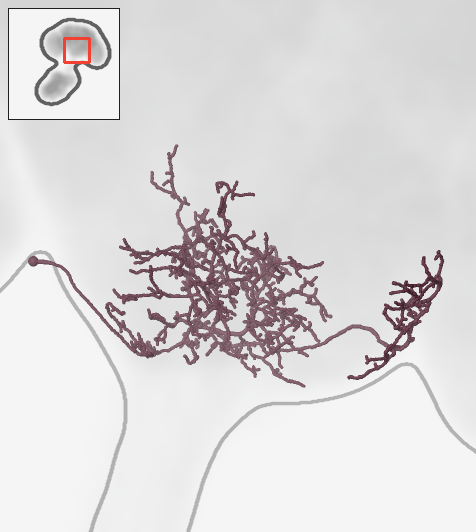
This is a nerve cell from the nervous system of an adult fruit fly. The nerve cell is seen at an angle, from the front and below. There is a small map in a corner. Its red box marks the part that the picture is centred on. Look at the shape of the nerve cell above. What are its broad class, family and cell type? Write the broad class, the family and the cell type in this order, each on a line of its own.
central-brain intrinsic neuron
hemilineage LB19
GNG112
